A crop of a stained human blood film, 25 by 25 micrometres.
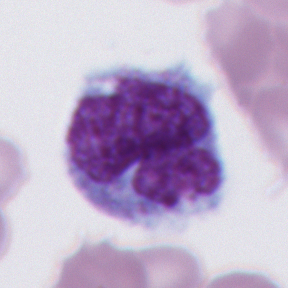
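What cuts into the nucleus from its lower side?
A deep cleft.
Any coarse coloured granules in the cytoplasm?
None that you can see.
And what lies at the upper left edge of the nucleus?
A small clear pale spot.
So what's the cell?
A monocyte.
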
